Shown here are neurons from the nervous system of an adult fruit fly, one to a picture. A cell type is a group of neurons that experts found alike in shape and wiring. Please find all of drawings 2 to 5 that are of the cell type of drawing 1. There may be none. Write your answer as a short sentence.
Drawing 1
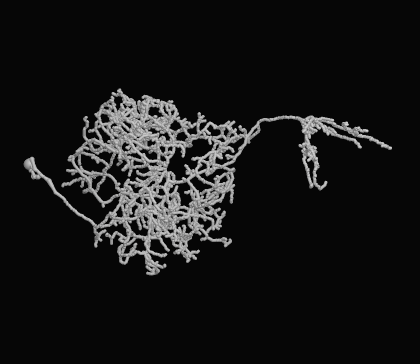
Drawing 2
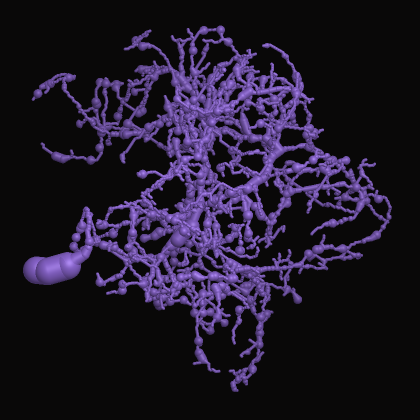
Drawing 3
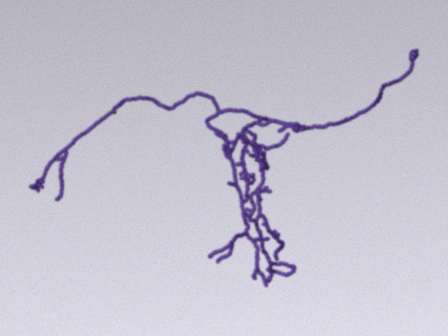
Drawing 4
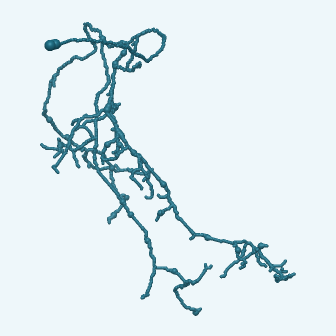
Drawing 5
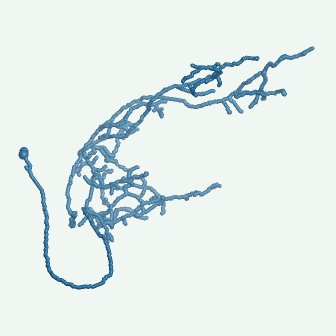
Drawing 2 is of the same cell type.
